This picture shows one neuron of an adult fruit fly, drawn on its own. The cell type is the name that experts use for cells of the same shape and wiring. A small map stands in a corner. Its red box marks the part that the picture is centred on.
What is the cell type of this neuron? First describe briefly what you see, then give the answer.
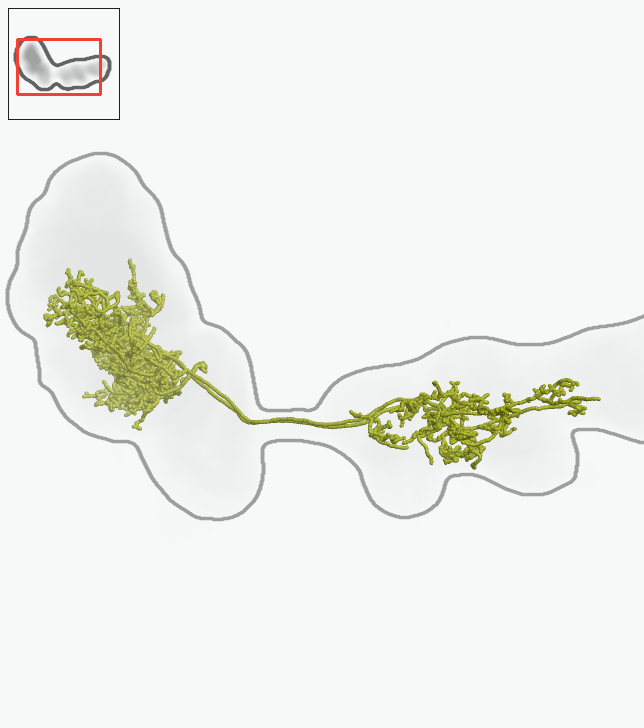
The picture shows dozens of branch ends. In this view it is more than twice as wide as it is tall. This is a descending neuron. Its cell type is DNge138.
